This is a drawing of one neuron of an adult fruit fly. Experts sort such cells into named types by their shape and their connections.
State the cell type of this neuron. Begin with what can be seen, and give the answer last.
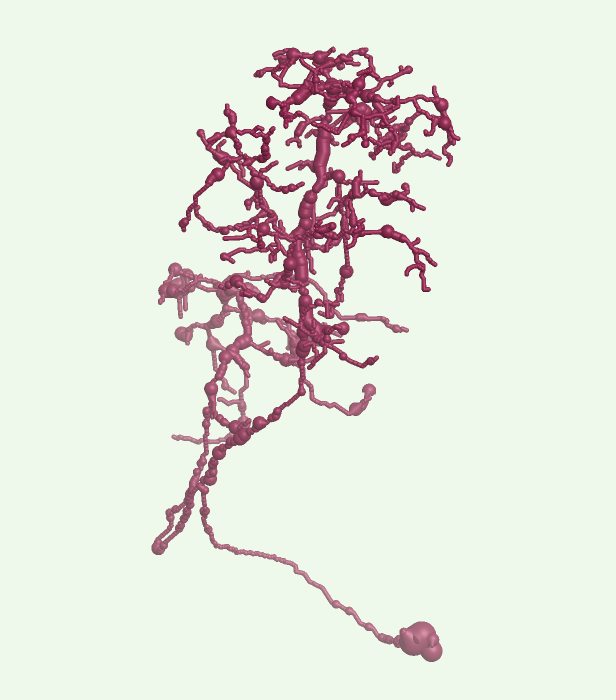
As drawn here it is taller than it is wide. It is a central-brain intrinsic neuron. Its cell type is LHAD3f1_a.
